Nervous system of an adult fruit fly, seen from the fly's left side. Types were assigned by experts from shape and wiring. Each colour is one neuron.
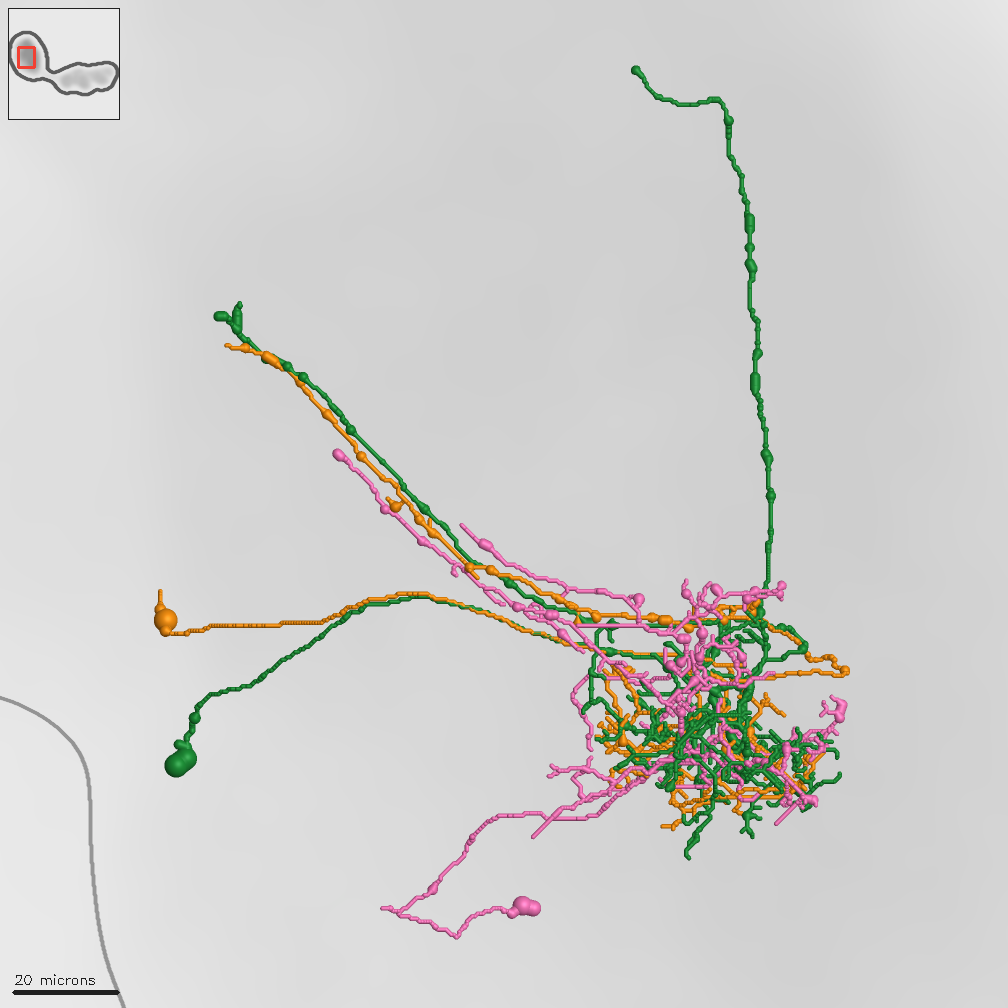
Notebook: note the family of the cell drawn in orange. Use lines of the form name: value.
family: hemilineage WEDa2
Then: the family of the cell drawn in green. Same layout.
family: hemilineage WEDa2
